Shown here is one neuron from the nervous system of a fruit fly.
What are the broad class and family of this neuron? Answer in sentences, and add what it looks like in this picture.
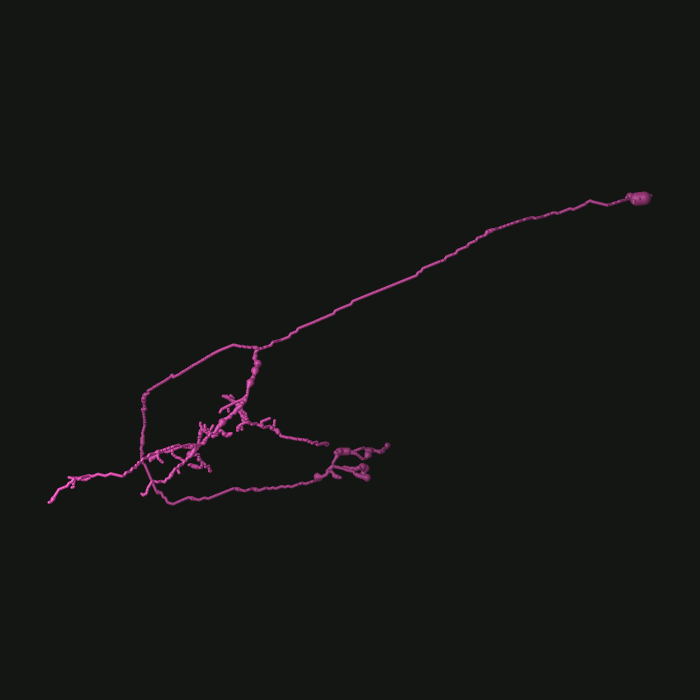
It is a nerve-cord intrinsic neuron. Its family is hemilineage 02A. The cell body is at the upper right of the picture. In this view it is wider than it is tall.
